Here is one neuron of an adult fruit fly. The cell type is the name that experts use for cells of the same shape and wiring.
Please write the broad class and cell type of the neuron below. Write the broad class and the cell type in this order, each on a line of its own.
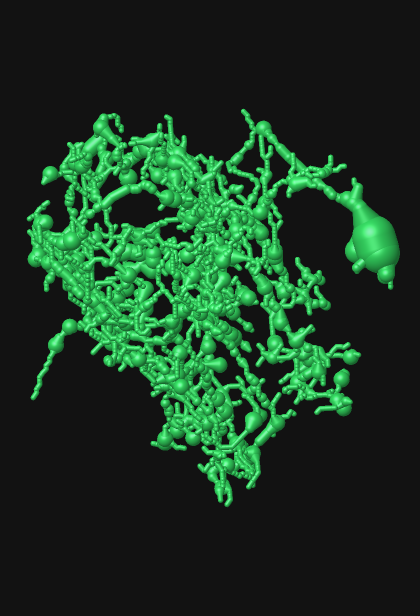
nerve-cord intrinsic neuron
INXXX328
